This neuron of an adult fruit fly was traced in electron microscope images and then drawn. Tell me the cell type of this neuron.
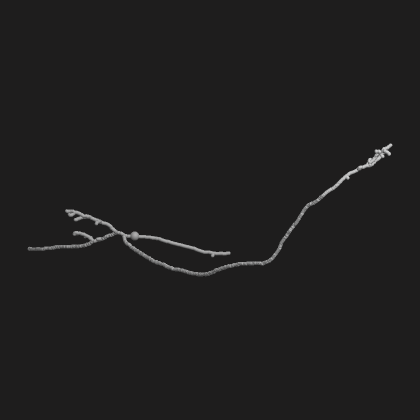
SApp21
